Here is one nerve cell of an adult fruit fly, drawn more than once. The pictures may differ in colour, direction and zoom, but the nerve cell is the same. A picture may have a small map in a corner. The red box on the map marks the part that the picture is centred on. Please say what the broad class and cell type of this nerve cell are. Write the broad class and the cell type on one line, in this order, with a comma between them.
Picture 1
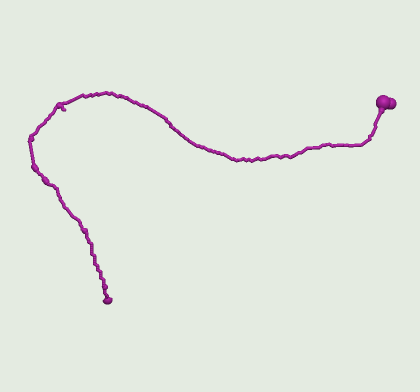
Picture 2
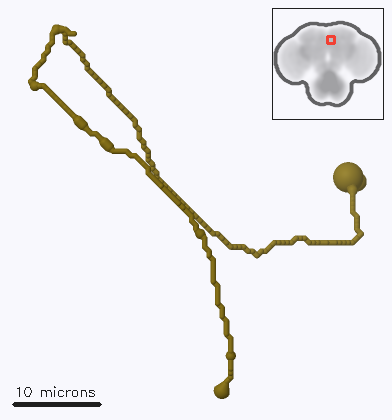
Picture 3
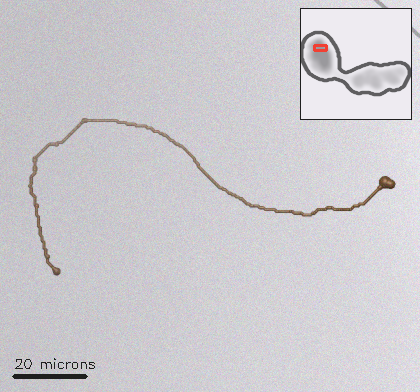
central-brain intrinsic neuron, FB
